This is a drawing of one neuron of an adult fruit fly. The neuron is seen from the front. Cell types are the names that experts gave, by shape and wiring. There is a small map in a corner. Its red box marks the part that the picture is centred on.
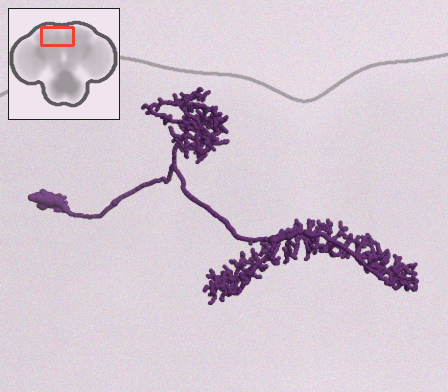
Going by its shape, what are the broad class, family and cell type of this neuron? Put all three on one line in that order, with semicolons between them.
central-brain intrinsic neuron; hemilineage DL1_dorsal; FB6A_b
